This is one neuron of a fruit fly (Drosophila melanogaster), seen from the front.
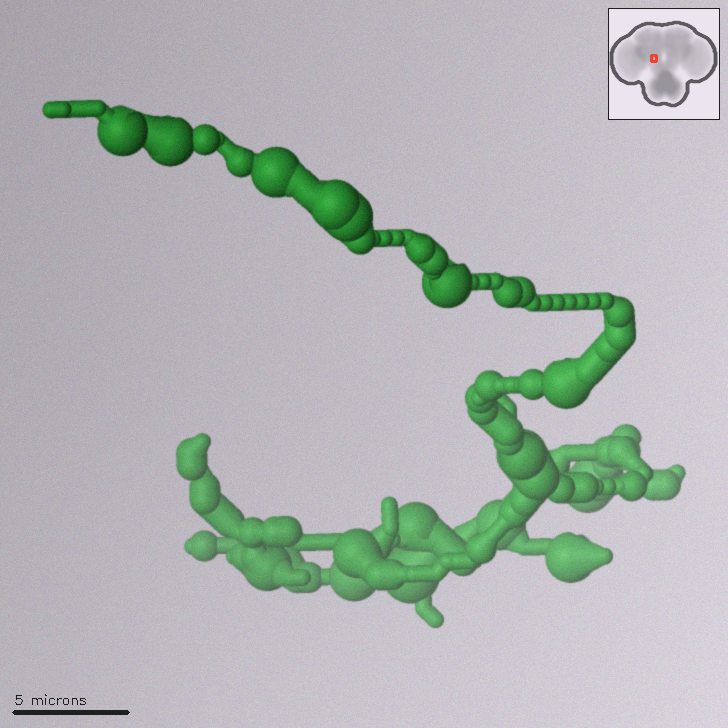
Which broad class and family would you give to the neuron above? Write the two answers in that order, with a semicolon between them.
sensory neuron entering the brain; class olfactory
